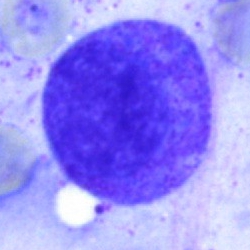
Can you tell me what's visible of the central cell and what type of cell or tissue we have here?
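Round-ish outline on this cell, and the nucleus takes a deep blue-purple stain. No vacuoles anywhere inside. There's a bright white round spot sitting against the lower-left edge. What you've got is a promyelocyte.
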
